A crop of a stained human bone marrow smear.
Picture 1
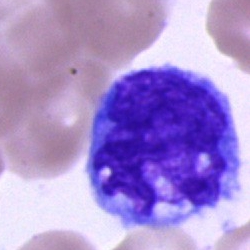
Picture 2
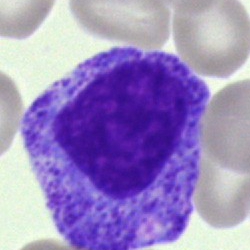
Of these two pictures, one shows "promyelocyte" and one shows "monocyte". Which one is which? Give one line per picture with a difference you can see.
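Picture 1: monocyte. No distinct granules are seen in the cytoplasm.
Picture 2: promyelocyte. Many dark purple granules are scattered throughout the cytoplasm.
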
